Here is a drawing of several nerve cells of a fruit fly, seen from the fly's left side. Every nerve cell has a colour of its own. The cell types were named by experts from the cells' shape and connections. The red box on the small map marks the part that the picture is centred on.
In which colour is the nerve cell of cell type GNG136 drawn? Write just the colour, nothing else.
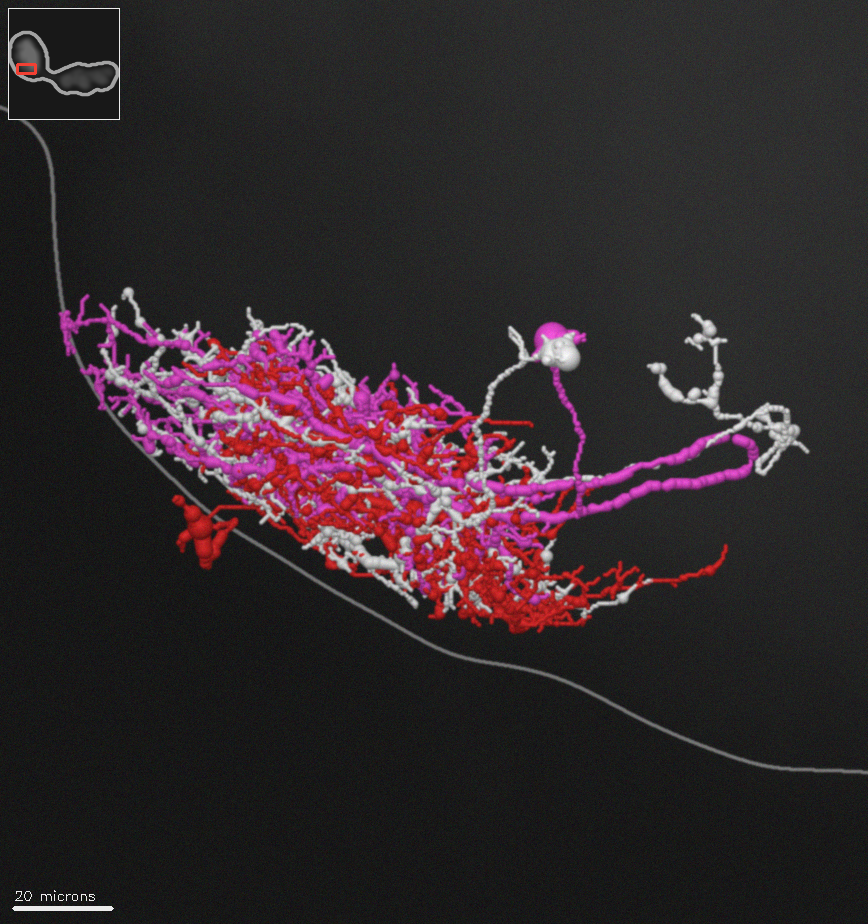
white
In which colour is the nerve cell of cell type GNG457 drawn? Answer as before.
magenta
